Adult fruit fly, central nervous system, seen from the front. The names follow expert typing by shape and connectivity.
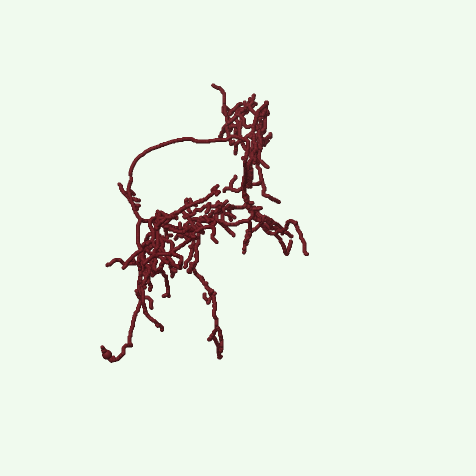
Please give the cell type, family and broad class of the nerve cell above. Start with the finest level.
IN14B009; hemilineage 14B; nerve-cord intrinsic neuron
